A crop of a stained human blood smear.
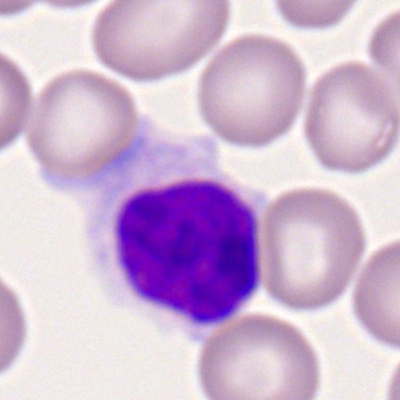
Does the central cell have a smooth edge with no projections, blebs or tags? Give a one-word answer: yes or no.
No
